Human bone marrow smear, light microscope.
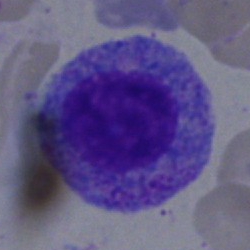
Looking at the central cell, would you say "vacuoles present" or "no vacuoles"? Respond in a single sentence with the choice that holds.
What the cytoplasm of this cell lacks is vacuoles.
